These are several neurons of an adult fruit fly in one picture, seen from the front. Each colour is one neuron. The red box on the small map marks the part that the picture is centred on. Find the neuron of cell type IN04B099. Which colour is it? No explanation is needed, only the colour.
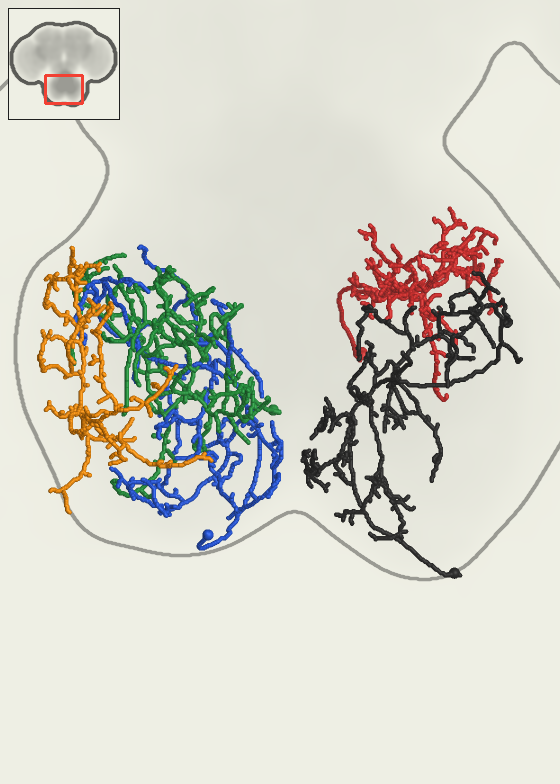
black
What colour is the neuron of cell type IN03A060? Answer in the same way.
green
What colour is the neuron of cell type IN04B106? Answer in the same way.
blue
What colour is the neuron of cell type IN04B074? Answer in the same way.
red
